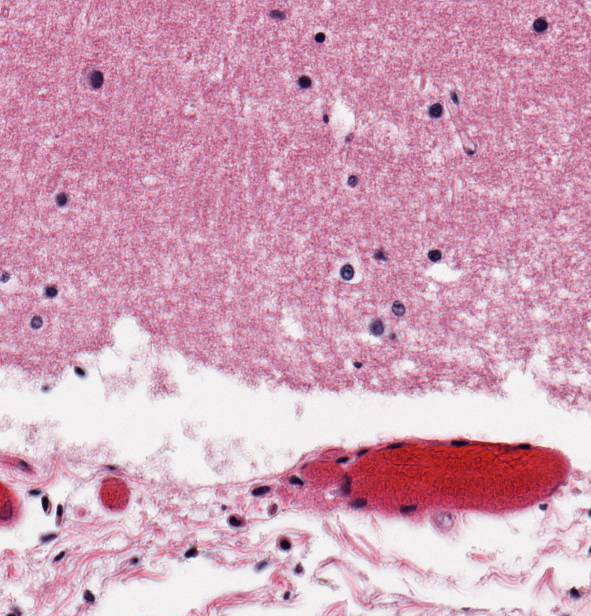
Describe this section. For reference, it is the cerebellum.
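Layout: the upper two-thirds is a pale pink, finely fibrillary matrix, and the lower part is loose, wavy connective tissue. Matrix nuclei: small, round and dark, with little visible cytoplasm, sparsely scattered. Halos: several of these small nuclei sit within clear halos. Vessel: flattened dark nuclei lie along the wall of an elongated vessel.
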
